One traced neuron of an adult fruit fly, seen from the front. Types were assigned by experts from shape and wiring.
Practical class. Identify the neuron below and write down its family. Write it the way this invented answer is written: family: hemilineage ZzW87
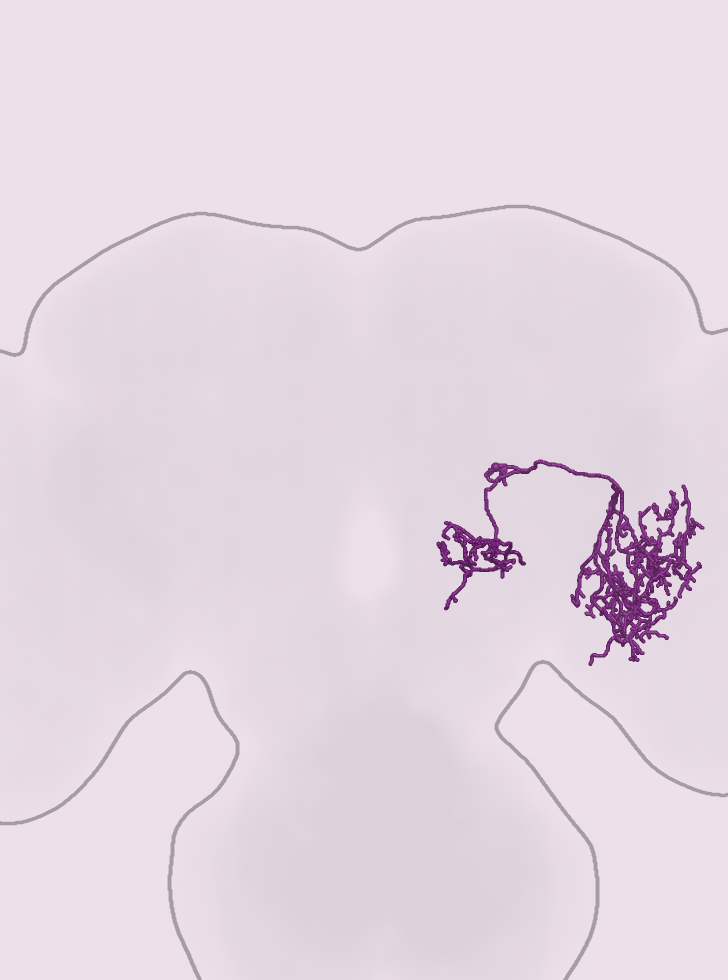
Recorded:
family: LT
